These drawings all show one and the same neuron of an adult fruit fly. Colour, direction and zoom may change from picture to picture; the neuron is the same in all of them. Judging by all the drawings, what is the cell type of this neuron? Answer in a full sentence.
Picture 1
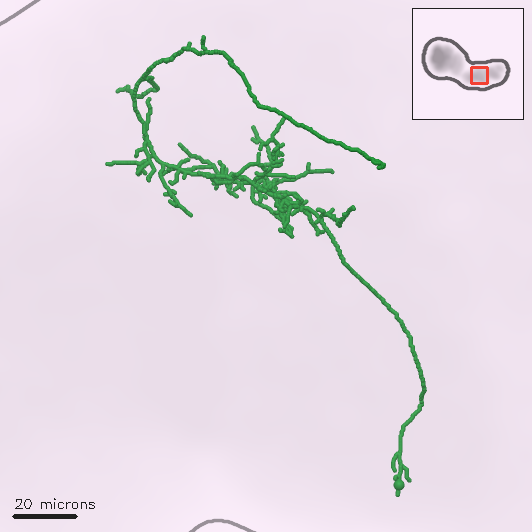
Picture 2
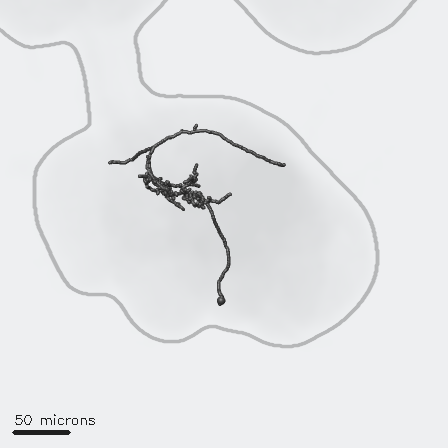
The cell type is IN06B047.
